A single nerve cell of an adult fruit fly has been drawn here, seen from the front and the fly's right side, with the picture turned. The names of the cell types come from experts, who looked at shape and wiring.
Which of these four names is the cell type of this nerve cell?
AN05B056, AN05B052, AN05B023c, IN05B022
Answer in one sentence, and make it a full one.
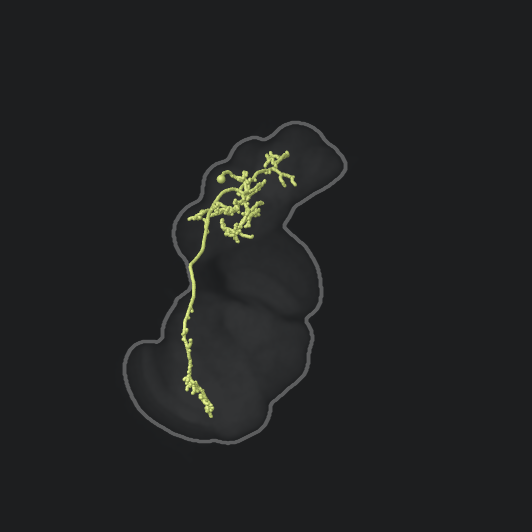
Classified by cell type, this nerve cell is AN05B052.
